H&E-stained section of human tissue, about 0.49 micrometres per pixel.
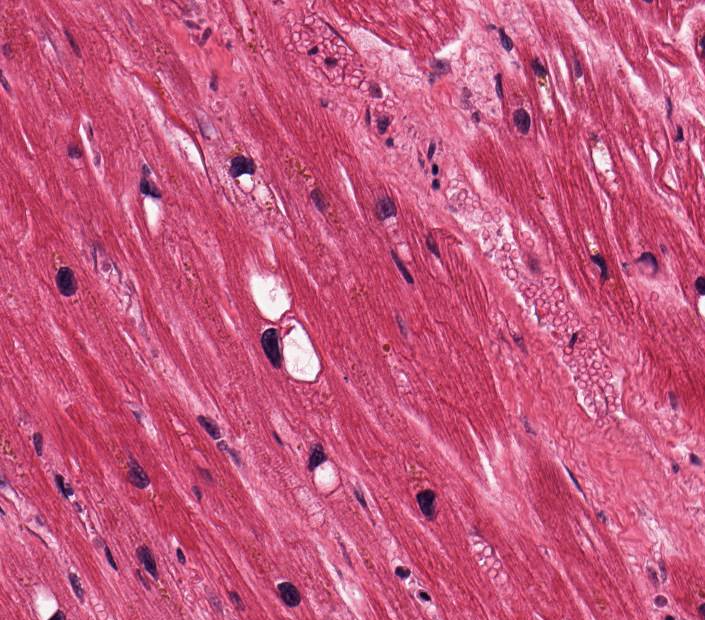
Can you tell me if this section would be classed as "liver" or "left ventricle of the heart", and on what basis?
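Left ventricle of the heart, not liver. Long, roughly parallel muscle fibres cross the whole field diagonally, upper left to lower right.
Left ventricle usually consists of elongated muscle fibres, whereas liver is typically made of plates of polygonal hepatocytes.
Nuclei central within fibres, not at edges. Several, most conspicuously near field centre, bordered by clear, empty-looking spaces. Fine golden-brown granules scattered in cytoplasm, especially near nuclei.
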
